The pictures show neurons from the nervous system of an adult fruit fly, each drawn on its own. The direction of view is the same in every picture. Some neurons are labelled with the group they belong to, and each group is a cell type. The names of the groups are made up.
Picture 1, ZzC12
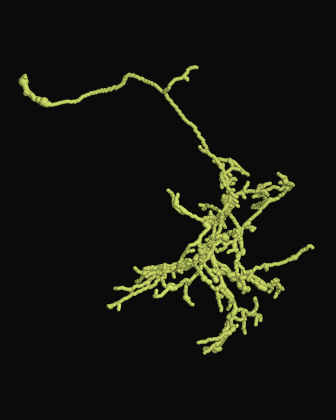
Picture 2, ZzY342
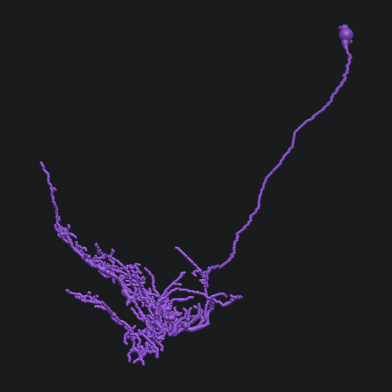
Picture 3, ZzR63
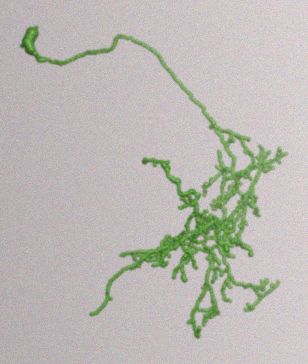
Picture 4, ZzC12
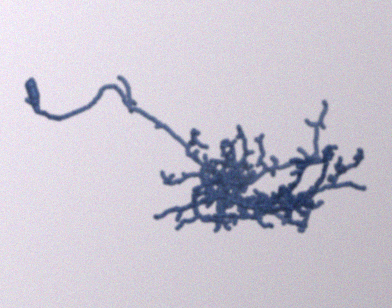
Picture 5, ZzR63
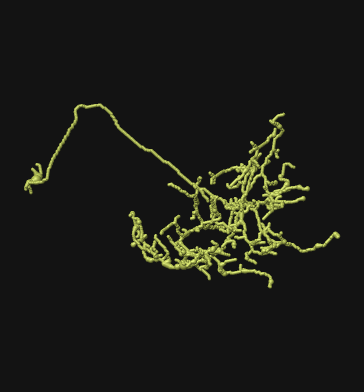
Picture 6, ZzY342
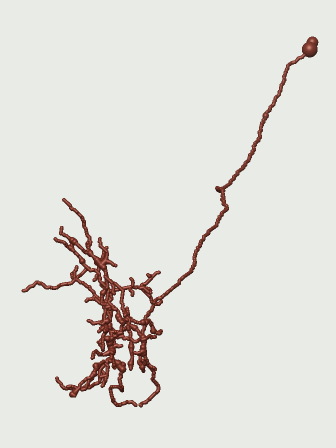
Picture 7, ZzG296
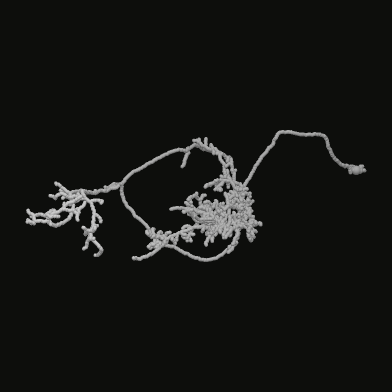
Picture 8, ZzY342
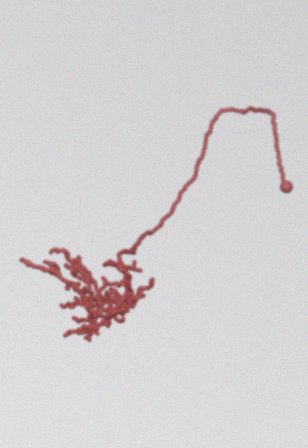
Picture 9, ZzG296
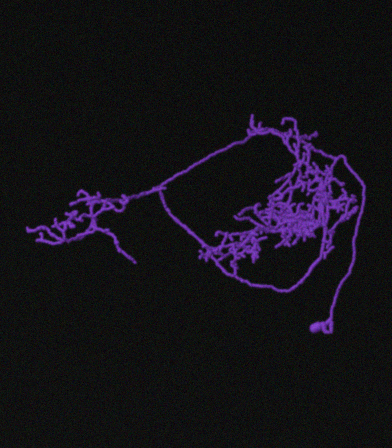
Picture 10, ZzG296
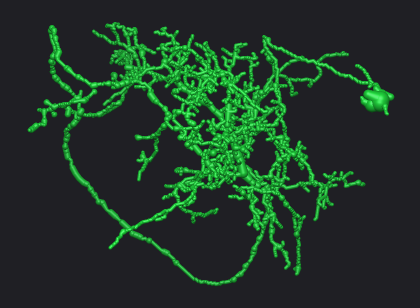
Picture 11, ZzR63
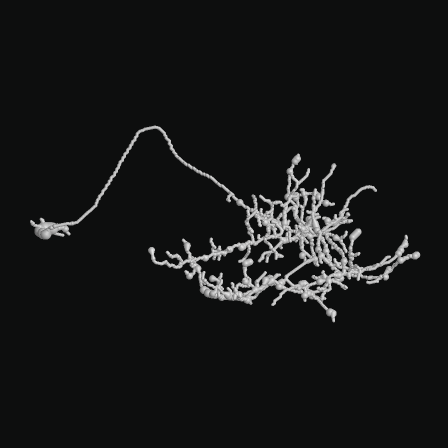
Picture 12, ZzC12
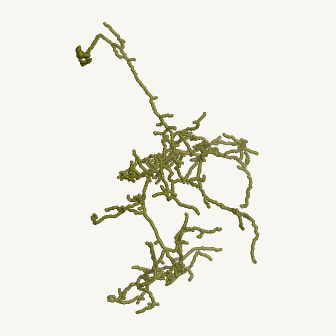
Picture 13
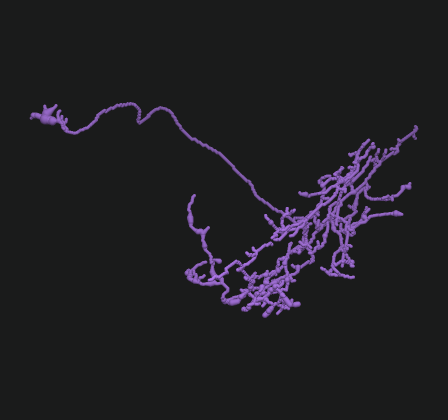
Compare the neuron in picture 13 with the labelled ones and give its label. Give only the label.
ZzR63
